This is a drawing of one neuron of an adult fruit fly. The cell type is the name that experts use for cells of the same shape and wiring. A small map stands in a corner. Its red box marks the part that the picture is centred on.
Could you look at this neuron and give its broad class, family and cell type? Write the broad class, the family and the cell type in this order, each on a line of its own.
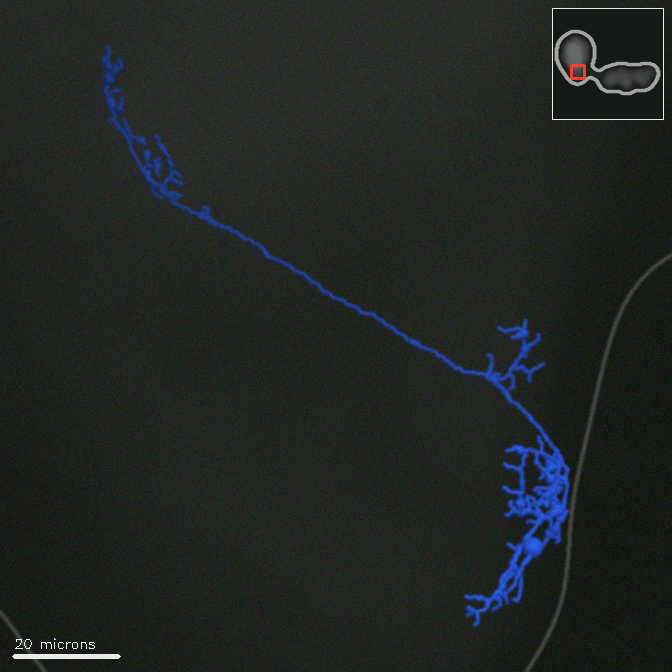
optic-lobe intrinsic neuron
TmY
TmY5a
